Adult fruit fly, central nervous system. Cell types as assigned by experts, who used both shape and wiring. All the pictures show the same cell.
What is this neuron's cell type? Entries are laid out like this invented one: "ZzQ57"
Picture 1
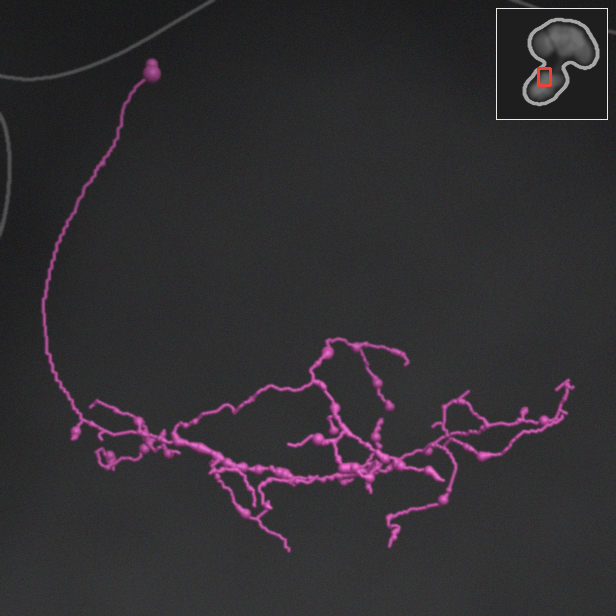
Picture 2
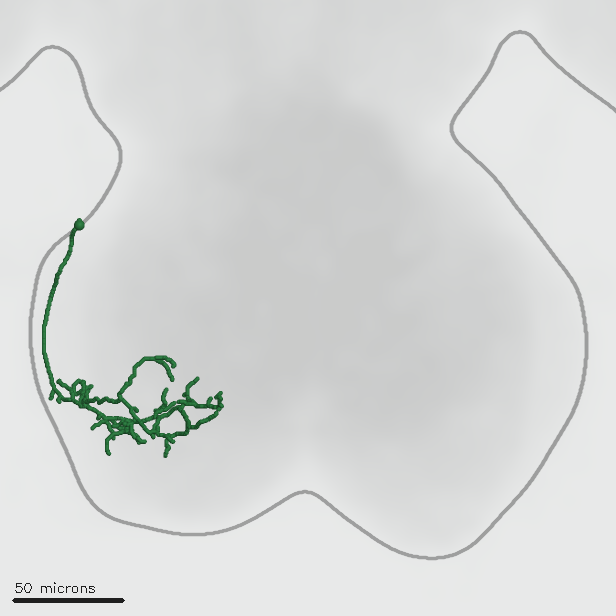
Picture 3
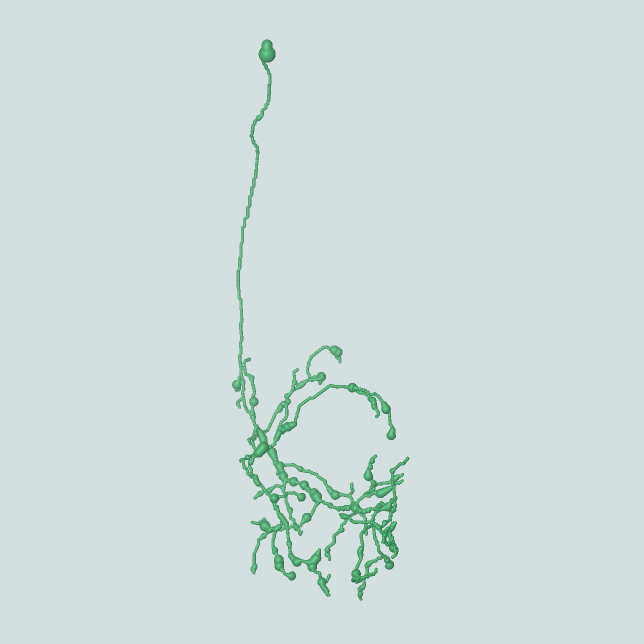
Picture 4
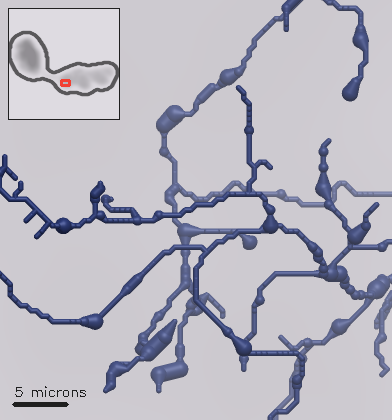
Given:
"IN20A.22A089"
